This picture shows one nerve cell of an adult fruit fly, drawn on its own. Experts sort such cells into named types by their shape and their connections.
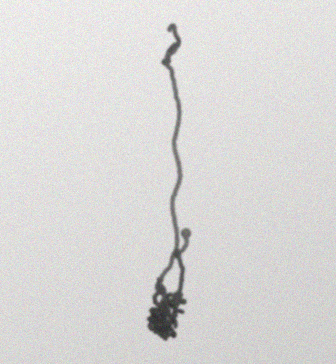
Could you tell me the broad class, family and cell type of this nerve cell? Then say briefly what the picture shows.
This is a central-brain intrinsic neuron. Its family is hemilineage LHd1. The cell type is CB2184. As drawn here it is more than twice as tall as it is wide.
